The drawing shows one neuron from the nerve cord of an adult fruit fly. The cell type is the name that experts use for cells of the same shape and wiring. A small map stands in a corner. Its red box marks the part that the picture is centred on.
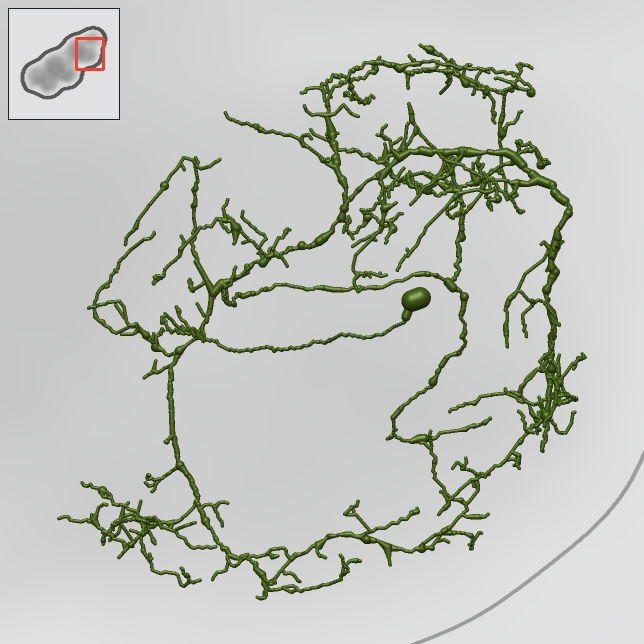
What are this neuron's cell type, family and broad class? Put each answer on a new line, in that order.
IN04B096
hemilineage 04B
nerve-cord intrinsic neuron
